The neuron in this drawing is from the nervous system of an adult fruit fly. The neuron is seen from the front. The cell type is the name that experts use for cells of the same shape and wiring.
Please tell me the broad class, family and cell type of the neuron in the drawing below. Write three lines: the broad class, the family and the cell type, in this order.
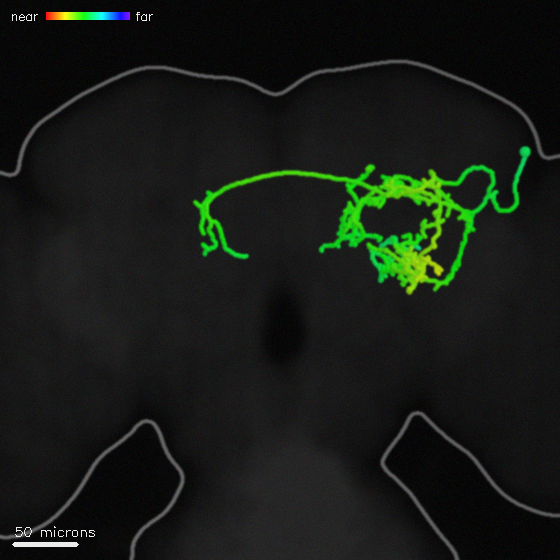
central-brain intrinsic neuron
hemilineage LHl1
AVLP734m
